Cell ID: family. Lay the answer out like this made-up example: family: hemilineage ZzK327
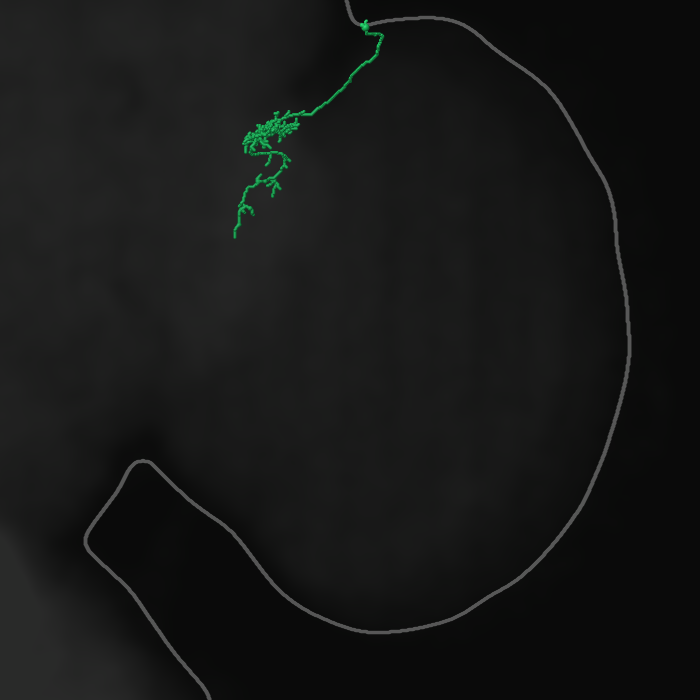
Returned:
family: Tm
